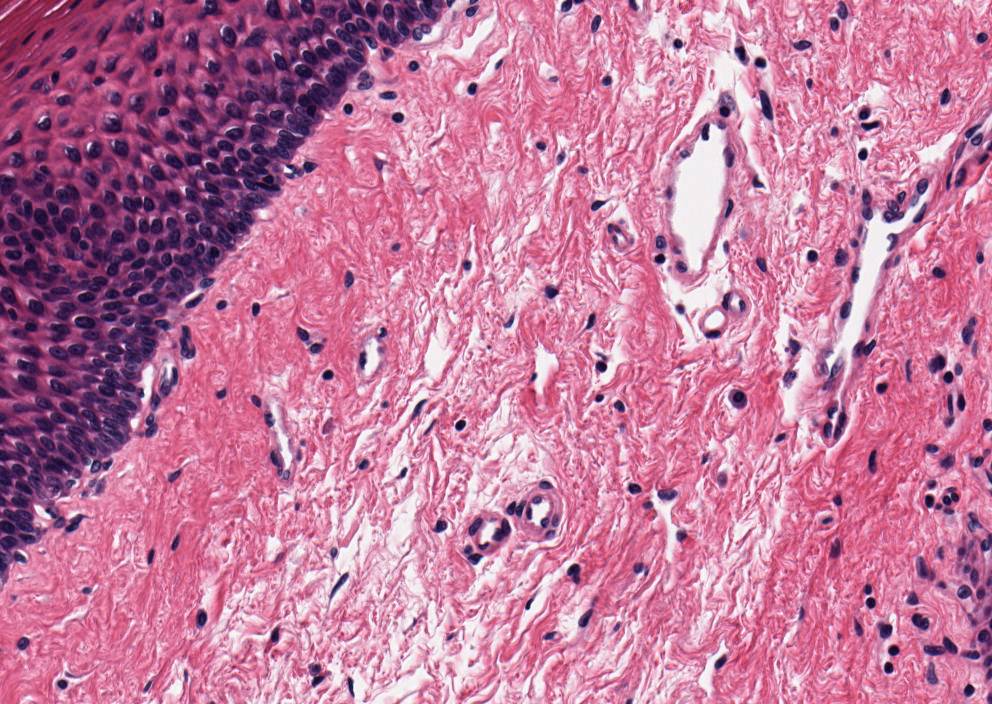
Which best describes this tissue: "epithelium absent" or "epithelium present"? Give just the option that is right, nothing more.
Epithelium present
